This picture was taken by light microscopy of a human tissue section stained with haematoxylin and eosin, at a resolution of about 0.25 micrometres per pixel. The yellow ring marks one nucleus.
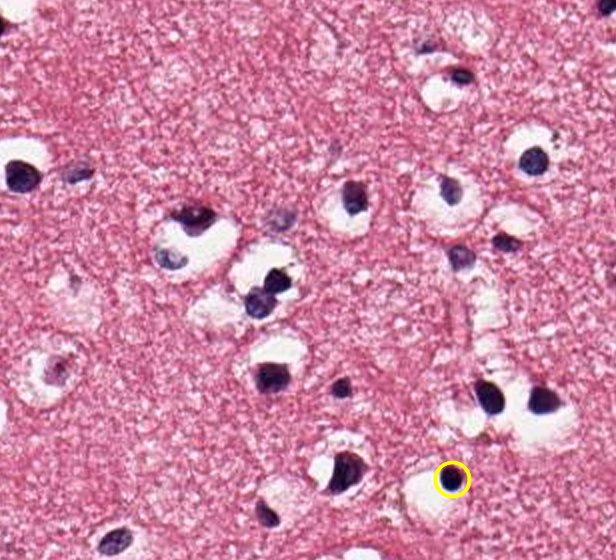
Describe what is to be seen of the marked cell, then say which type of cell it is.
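The nucleus is round and smaller than most of the other nuclei in the field. The nucleus is very dark and evenly stained throughout, with no inner detail visible. The nucleus sits at the upper edge of a pale, empty-looking clear space rather than in its centre. The marked cell is an oligodendrocyte.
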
